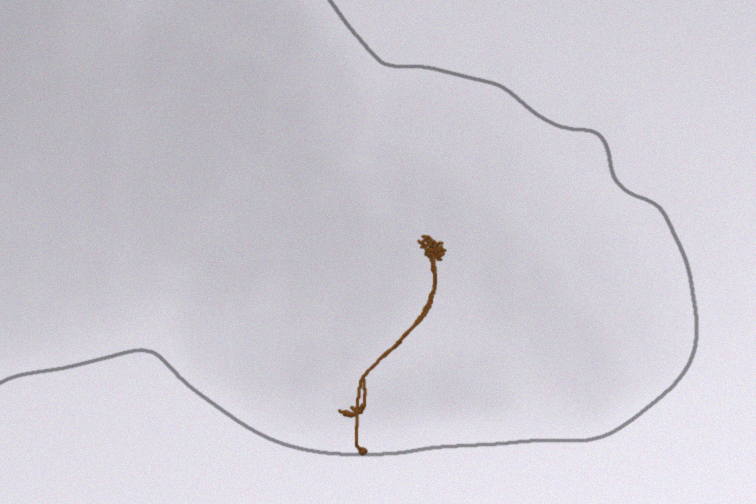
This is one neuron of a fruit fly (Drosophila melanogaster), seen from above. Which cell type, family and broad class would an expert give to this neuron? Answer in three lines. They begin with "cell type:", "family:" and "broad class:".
cell type: T4c
family: T
broad class: optic-lobe intrinsic neuron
